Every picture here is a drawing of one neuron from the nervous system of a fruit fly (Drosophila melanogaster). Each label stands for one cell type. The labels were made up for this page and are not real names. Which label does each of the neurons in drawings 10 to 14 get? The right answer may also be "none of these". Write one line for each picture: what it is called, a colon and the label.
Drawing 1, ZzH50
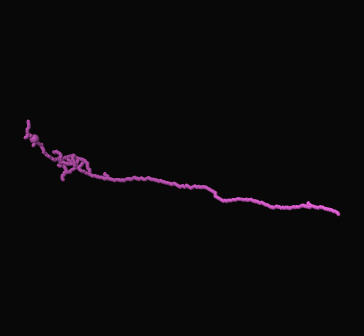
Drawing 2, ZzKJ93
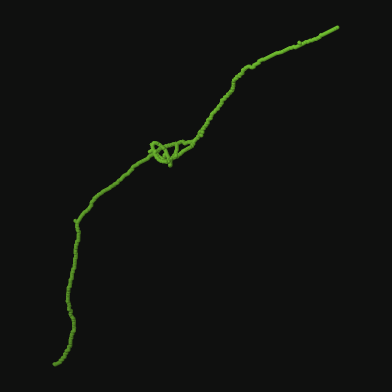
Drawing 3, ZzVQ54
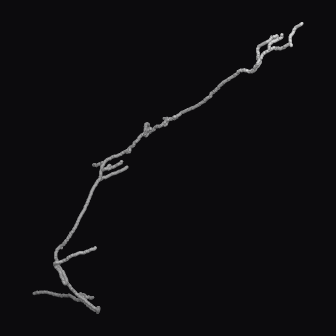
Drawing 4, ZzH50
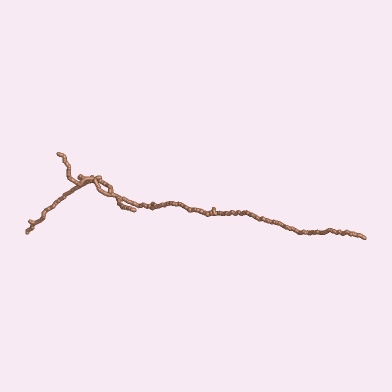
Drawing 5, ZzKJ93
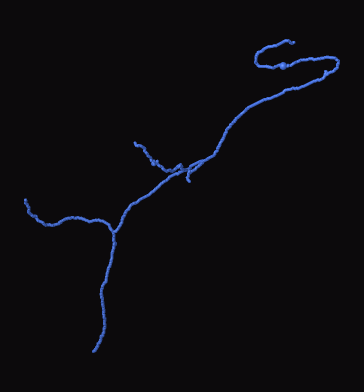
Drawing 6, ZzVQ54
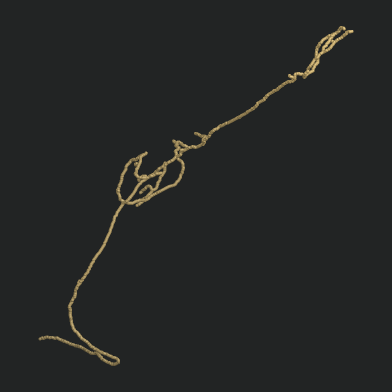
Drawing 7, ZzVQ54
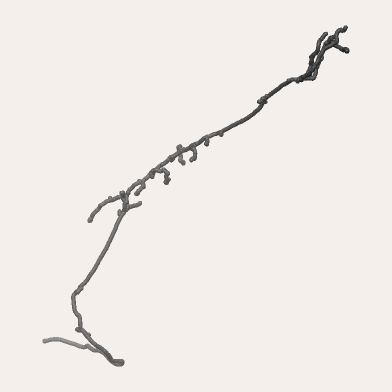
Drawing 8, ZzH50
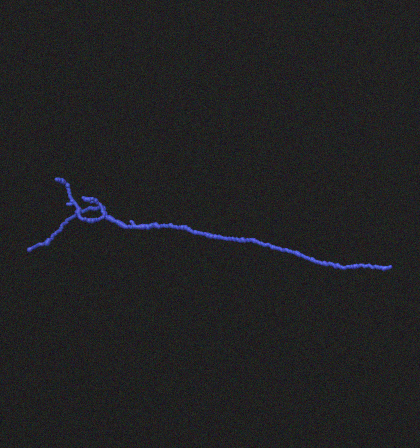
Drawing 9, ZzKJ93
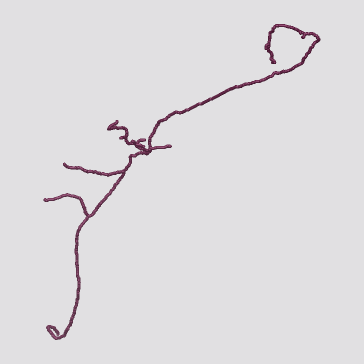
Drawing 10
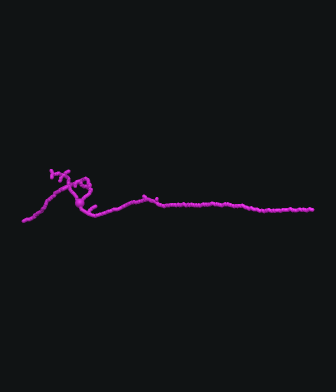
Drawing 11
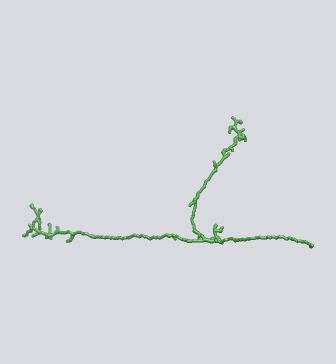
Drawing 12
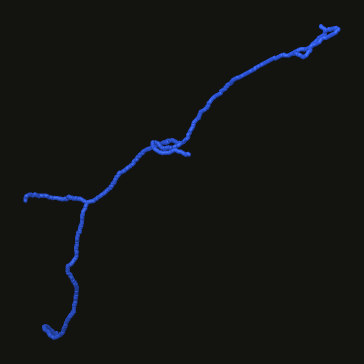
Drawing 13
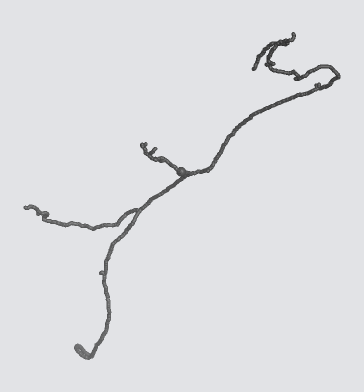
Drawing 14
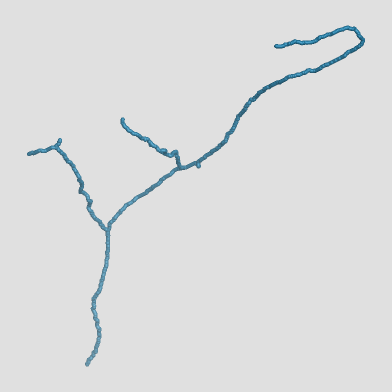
10: ZzH50
11: none of these
12: ZzKJ93
13: ZzKJ93
14: ZzKJ93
